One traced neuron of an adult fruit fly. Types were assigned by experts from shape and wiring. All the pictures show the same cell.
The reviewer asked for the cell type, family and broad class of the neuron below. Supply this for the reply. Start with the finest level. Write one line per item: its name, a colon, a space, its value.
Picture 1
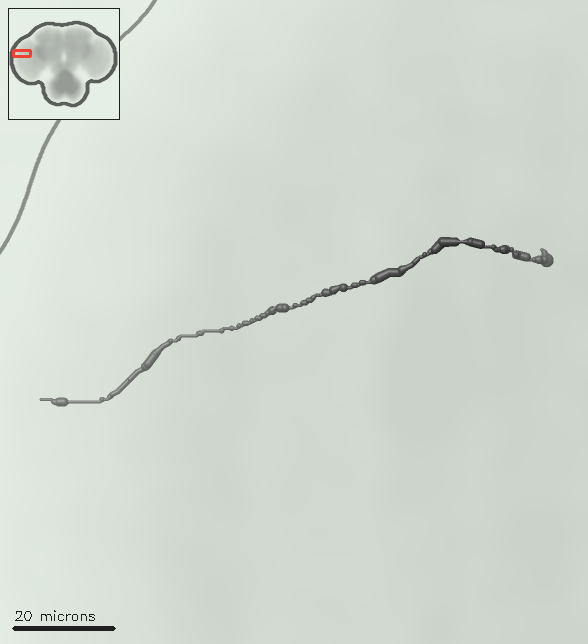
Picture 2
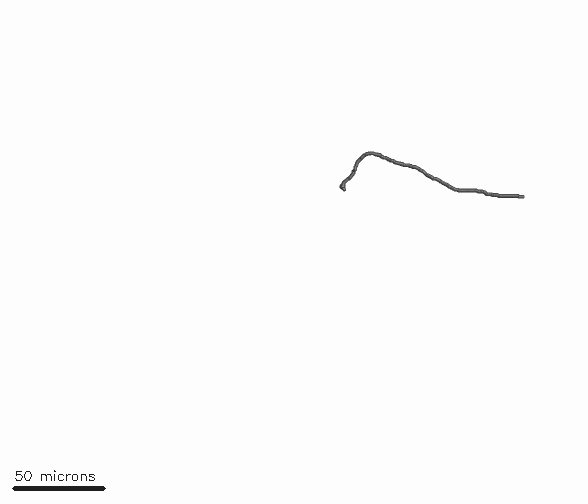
cell type: R7p
family: class visual
broad class: photoreceptor or other optic-lobe sensory neuron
